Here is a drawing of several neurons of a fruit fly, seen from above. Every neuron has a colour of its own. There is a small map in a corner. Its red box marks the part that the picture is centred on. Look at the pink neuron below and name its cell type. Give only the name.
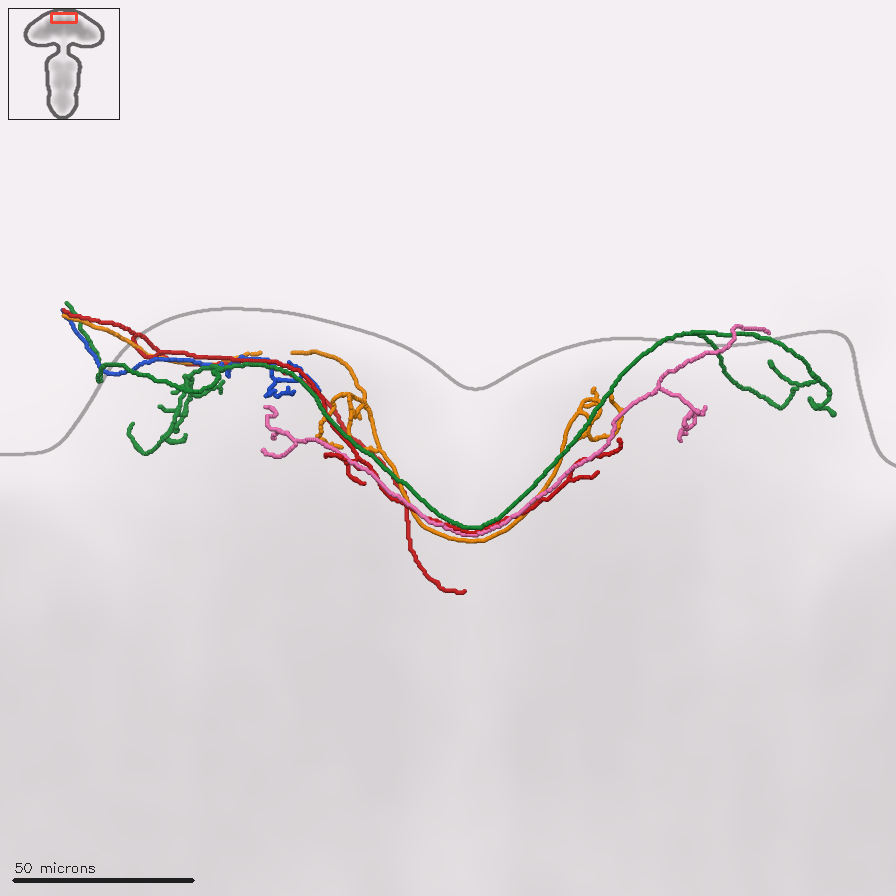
ORN_DC1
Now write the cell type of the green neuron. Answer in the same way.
ORN_VA1v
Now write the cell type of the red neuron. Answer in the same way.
ORN_DM3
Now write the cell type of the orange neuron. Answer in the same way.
ORN_DM6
